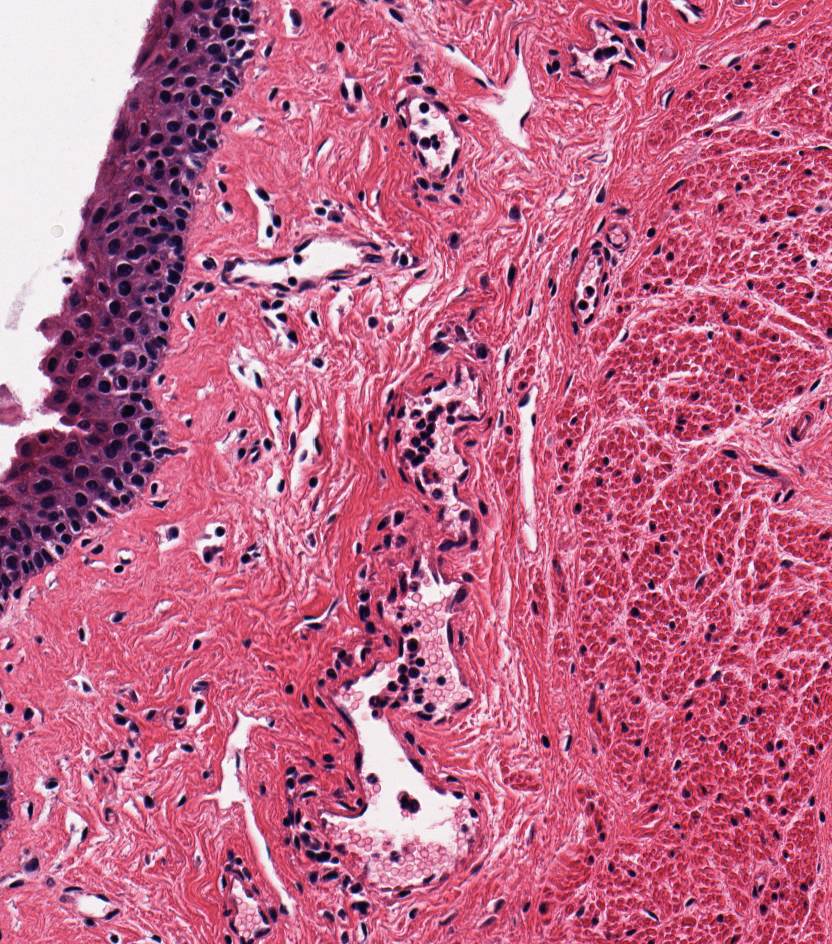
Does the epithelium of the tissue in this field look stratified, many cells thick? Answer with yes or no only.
Yes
